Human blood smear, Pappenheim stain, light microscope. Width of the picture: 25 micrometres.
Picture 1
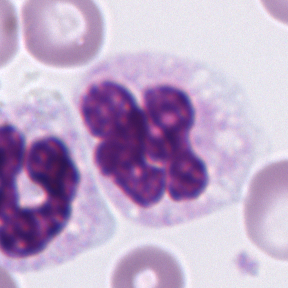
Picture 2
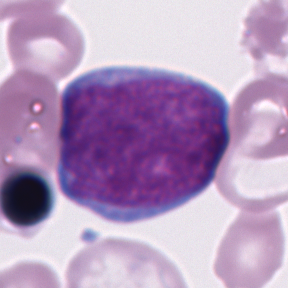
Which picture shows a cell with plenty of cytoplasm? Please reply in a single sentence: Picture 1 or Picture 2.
Picture 1 shows a cell with plenty of cytoplasm around its nucleus.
